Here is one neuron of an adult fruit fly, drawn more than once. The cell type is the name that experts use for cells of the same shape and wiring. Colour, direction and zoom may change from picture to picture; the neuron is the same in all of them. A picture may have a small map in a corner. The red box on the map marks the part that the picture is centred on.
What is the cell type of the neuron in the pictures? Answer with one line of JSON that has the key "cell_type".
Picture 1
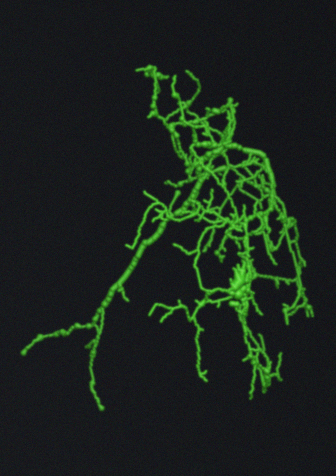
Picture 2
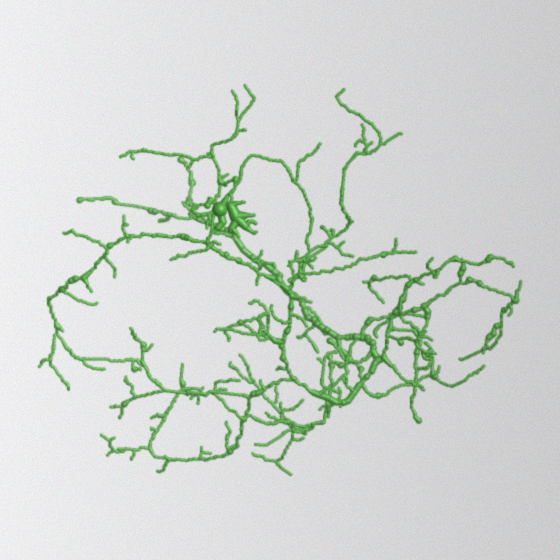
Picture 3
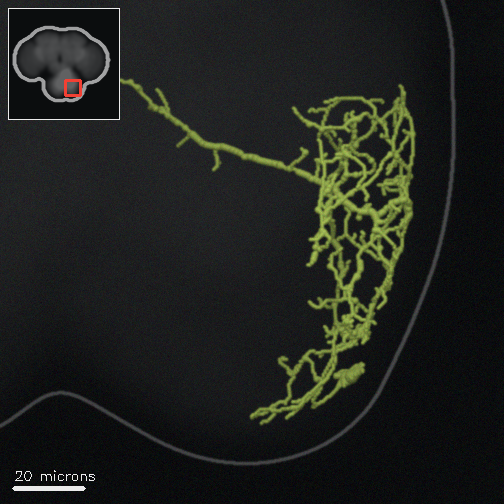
{"cell_type": "IN13A032"}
